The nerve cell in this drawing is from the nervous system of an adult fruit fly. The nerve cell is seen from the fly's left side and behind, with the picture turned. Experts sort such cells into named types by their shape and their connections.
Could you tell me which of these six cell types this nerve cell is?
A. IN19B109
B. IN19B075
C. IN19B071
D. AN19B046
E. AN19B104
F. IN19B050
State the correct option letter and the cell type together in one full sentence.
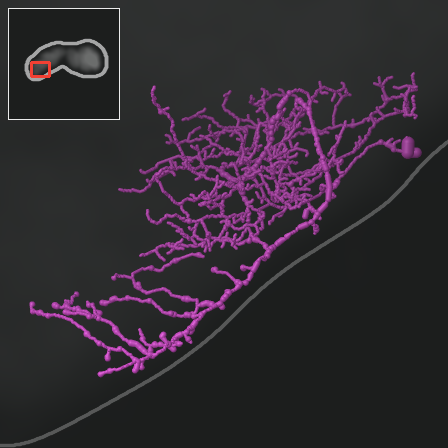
The cell type of the nerve cell is IN19B050, listed as option F.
